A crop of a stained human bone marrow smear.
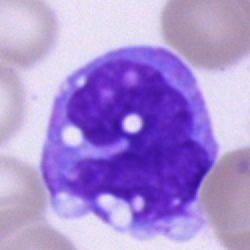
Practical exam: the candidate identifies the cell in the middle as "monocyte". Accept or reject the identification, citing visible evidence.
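Monocyte fits, and blast does not displace it. First, the nucleus: a pale curved fold runs into it from the left side.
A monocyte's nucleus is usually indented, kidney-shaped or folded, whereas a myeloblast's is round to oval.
Second, vacuoles: several round clear ones cluster along the lower edge, and another lies over the middle of the nucleus.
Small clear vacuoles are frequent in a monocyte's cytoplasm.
Third, the outline is irregular, with a bumpy, bubbly lower edge. Only the nucleus filling most of the cell leans towards blast.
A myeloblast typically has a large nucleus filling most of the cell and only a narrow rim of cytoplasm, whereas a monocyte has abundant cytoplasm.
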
